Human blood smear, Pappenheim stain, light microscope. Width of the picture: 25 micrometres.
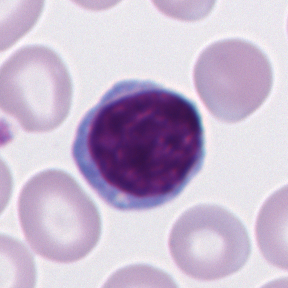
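Typical lymphocyte measuring about 12 micrometres across, roughly 1.75 times as wide as a red cell lying whole in the same field. Nucleus round in outline, about 10 micrometres across, set off-centre toward the upper right and occupying about 70% of the cell's area. Cytoplasm pale blue, its rim broadest on the left side. Cell outline smooth, no surface projections.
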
